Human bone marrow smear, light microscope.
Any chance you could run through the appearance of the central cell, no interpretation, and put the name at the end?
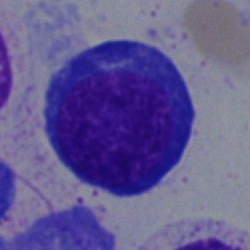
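First, the outline is round and smooth. Second, the chromatin appears finely granular. Third, a pale crescent sits in the cytoplasm just above the nucleus. Fourth, no granules are seen in the cytoplasm. The cell is a proerythroblast.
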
